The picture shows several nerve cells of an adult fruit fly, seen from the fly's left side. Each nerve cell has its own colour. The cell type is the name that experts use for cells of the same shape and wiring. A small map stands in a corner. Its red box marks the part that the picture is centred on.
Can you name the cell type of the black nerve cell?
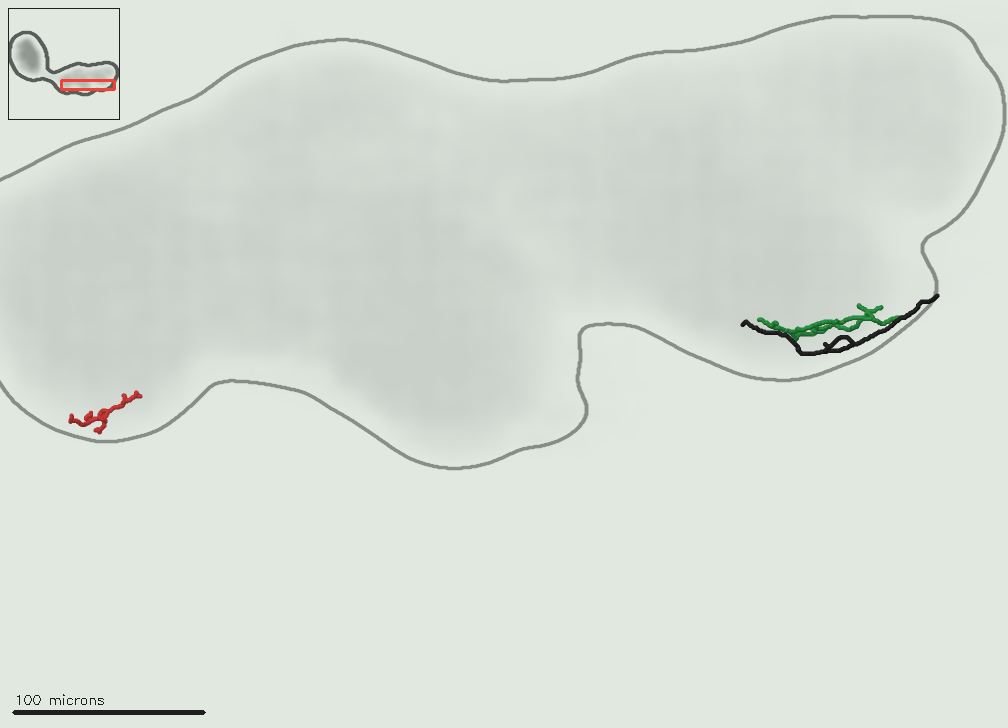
SNta29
